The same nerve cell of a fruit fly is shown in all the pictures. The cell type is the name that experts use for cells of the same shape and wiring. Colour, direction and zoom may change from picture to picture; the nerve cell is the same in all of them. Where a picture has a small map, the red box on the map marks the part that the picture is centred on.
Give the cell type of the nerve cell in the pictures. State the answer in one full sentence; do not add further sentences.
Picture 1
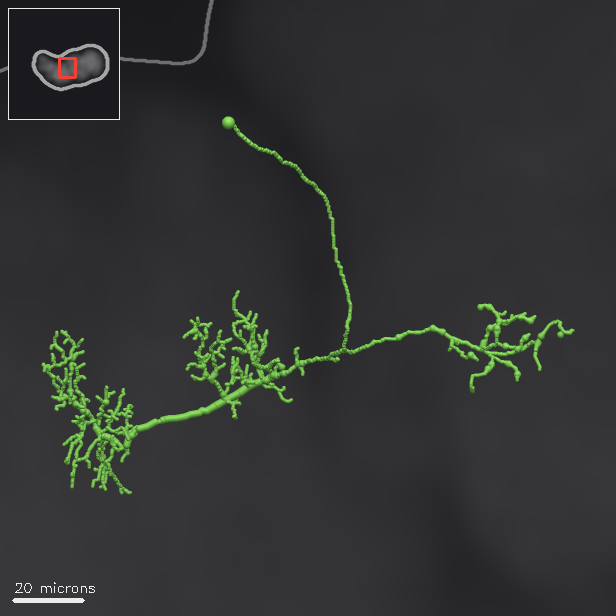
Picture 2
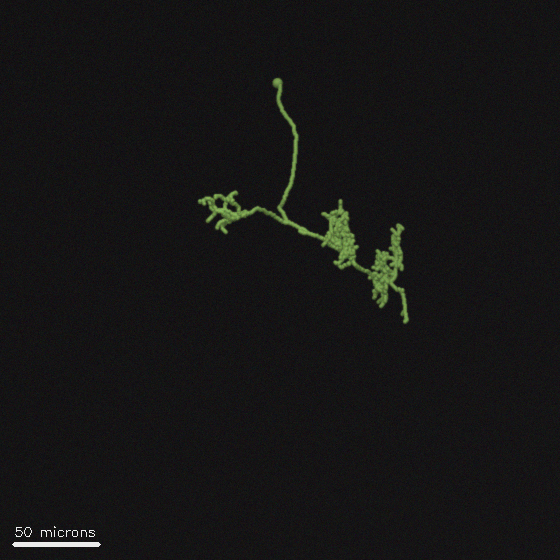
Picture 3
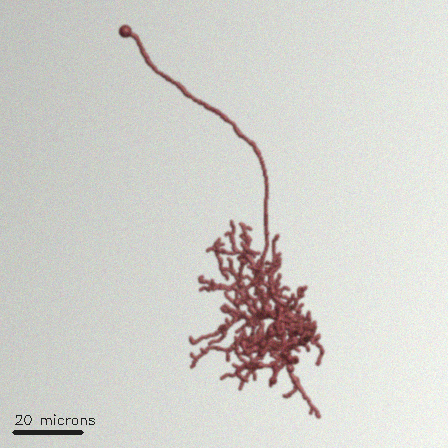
Within the cell type LPLC2 sits this nerve cell.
